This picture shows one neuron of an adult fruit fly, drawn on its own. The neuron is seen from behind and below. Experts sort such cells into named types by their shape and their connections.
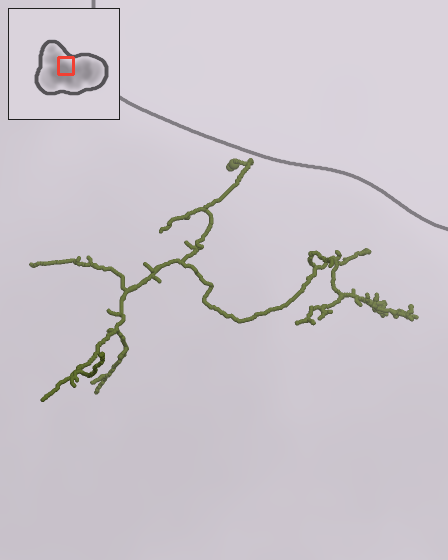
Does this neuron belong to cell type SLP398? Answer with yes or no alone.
no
